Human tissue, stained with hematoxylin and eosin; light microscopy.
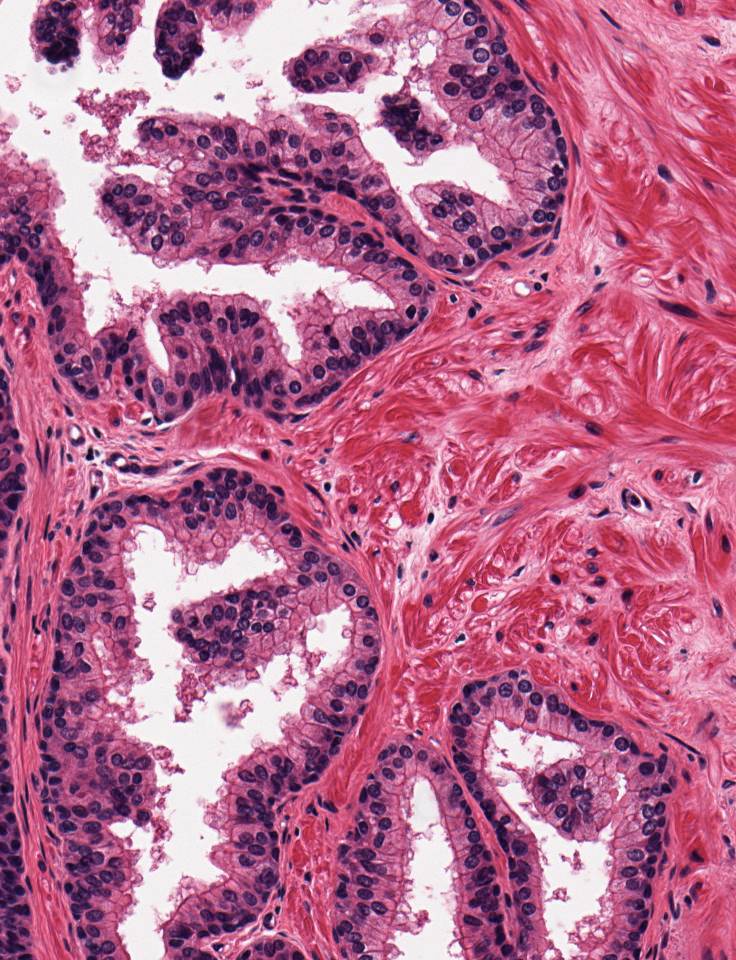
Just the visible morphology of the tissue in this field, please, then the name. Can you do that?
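First, layout: glands fill the left side and the bottom edge of the field, and dense stroma takes up the upper right and centre right. Next, the gland epithelium forms papillary infoldings that project into the lumina. Its lining cells are tall columnar with pale, finely clear cytoplasm. Last, the nuclei are small, round to oval, dark and fairly uniform in size. This tissue is prostate.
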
